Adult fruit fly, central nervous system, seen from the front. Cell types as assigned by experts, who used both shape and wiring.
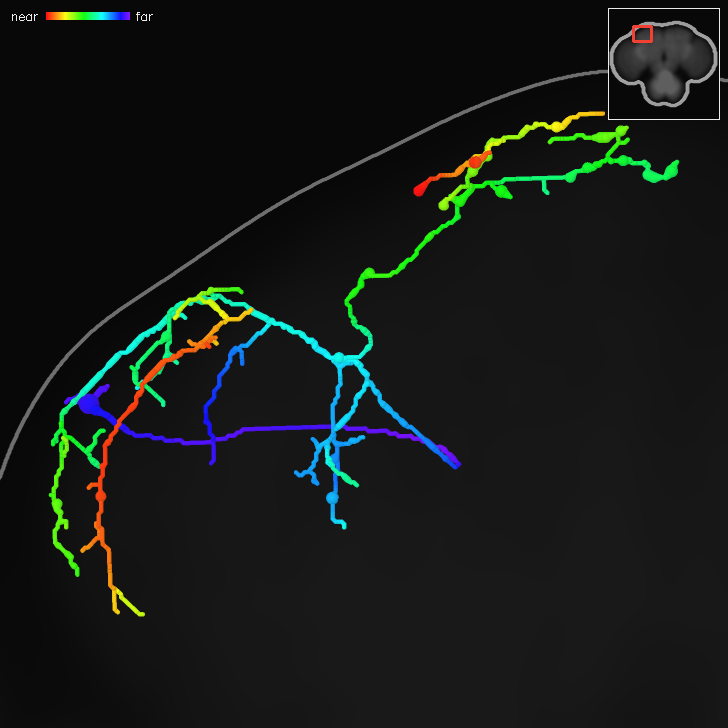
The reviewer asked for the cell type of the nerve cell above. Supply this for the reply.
CB3075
